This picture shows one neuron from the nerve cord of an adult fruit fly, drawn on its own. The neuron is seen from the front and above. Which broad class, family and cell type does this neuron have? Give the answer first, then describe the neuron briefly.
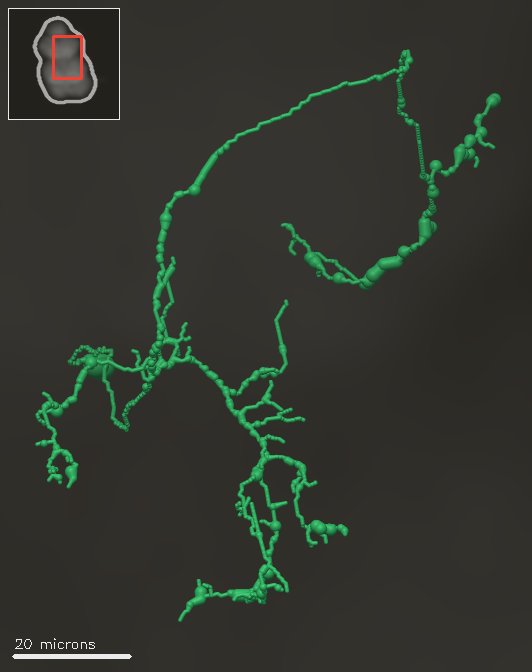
Its broad class is nerve-cord intrinsic neuron. Its family is hemilineage 02A. Its cell type is IN02A051. By the scale bar it is about 100 microns tall in this view. Dozens of branch ends can be seen.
